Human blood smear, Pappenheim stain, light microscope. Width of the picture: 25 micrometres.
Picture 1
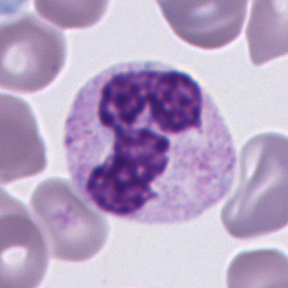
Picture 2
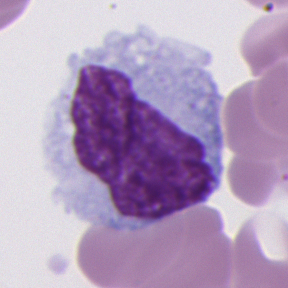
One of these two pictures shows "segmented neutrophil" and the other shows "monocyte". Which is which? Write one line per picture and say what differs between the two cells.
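Picture 1 shows a segmented neutrophil: The cytoplasm is evenly filled with fine lilac granules.
Picture 2 shows a monocyte: The cytoplasm shows no distinct granules.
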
